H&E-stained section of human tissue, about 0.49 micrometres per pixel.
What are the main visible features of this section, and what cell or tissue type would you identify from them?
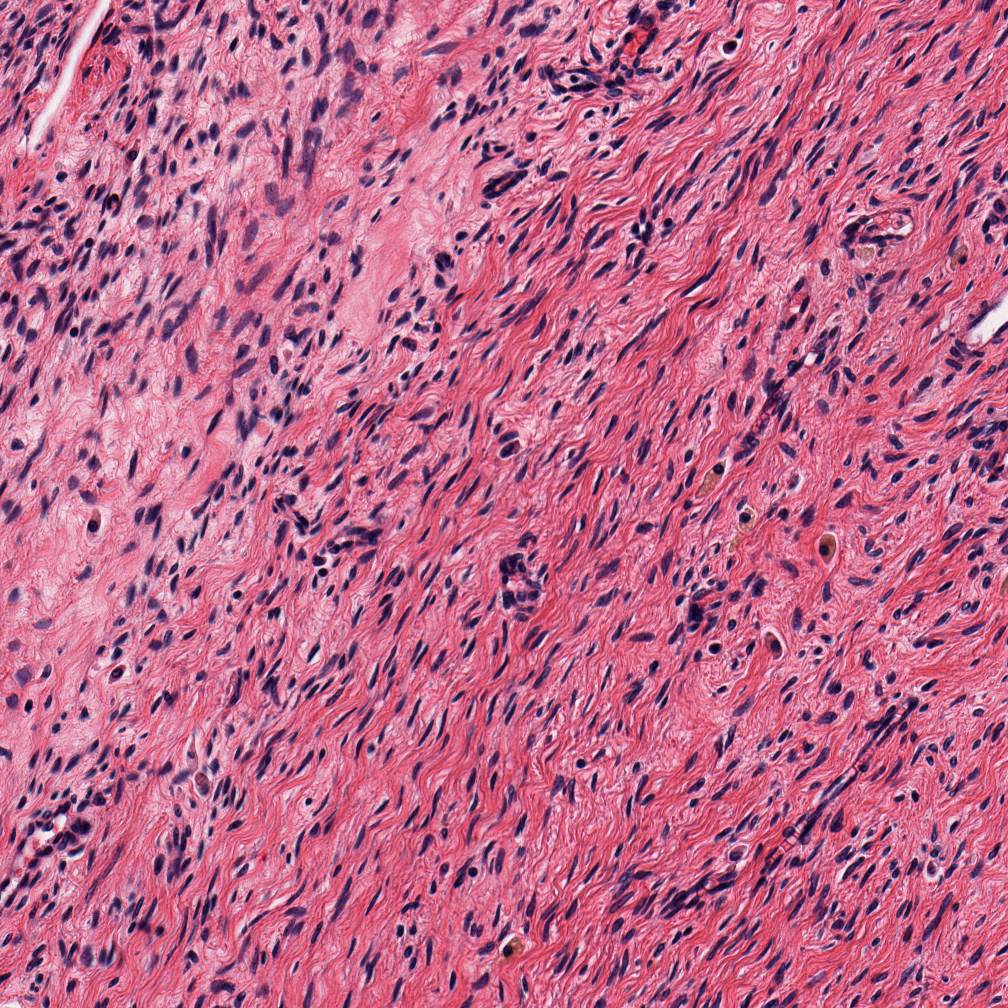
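Spindle cell nuclei dark, slender, elongated; many with tapered or slightly wavy ends. Wavy, bright pink collagen fibres between the cells. Stroma in upper left paler, looser and less fibrillar than elsewhere. A few scattered cells hold golden-brown pigment, mostly in the right half. Tissue: ovary.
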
